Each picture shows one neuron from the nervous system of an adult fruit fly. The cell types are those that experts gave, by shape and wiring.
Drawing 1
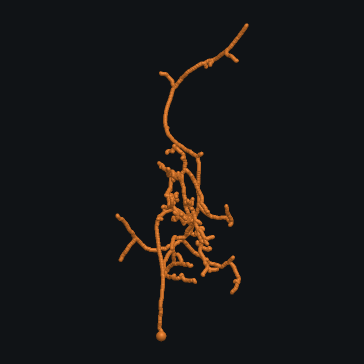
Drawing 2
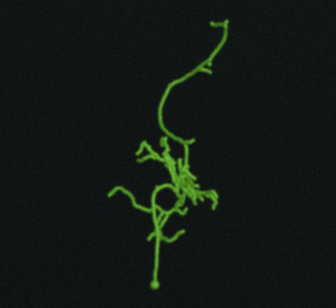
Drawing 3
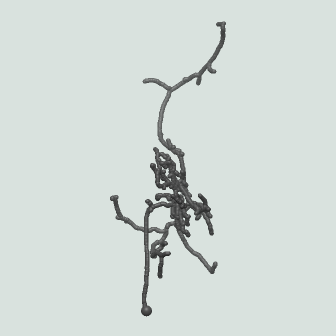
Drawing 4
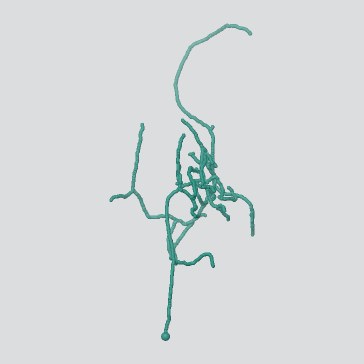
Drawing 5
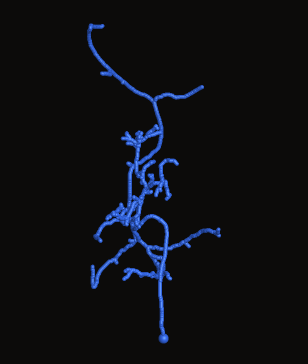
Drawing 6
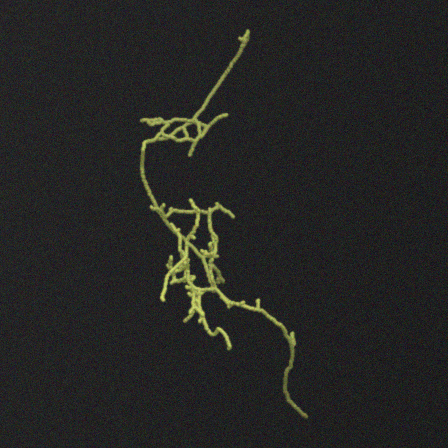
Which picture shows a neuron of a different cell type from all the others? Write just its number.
6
